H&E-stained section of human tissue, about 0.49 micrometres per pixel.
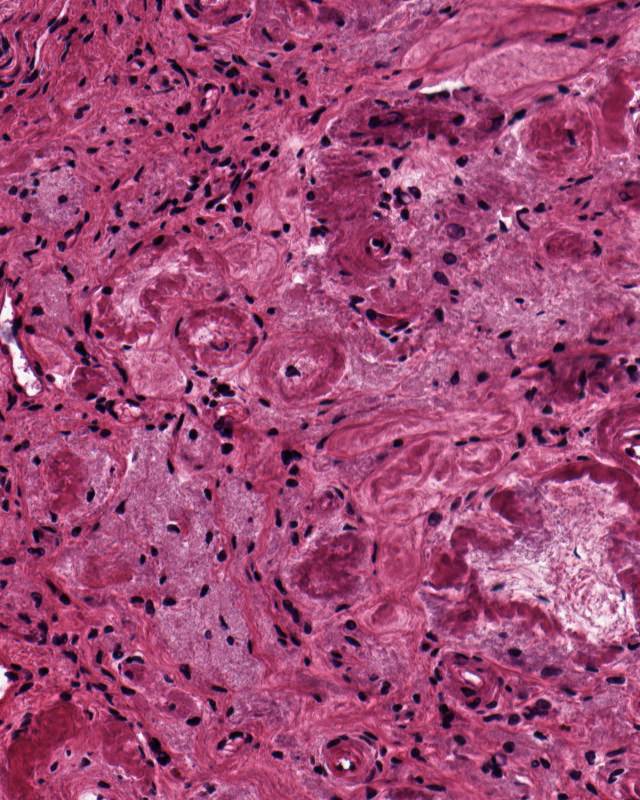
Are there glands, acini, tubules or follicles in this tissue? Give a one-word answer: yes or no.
No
